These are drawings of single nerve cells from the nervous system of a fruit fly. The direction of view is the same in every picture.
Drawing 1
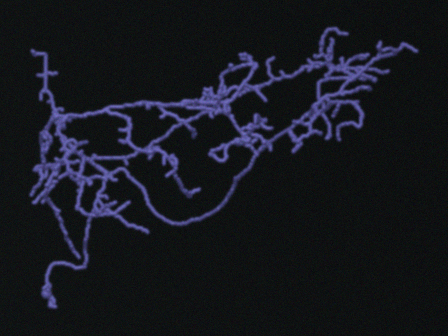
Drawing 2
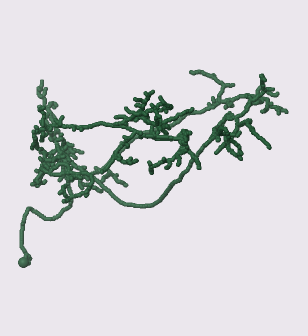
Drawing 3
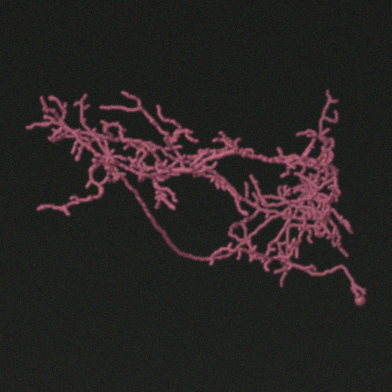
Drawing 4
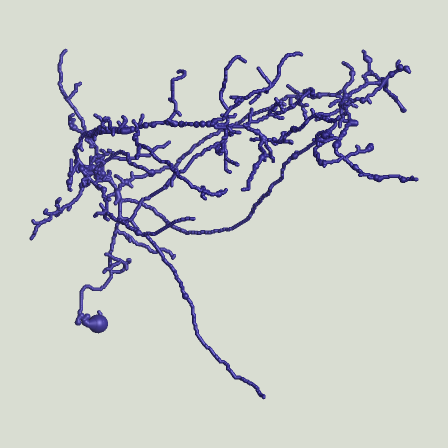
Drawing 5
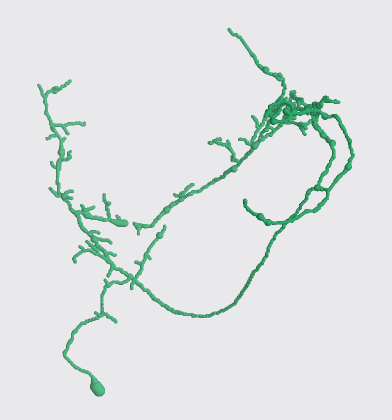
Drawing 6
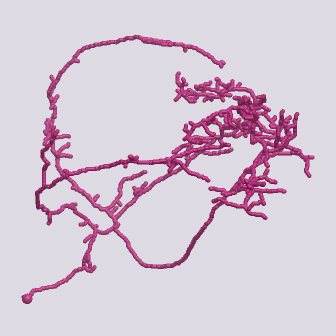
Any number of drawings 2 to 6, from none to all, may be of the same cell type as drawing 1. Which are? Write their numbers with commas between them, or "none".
2, 3, 4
